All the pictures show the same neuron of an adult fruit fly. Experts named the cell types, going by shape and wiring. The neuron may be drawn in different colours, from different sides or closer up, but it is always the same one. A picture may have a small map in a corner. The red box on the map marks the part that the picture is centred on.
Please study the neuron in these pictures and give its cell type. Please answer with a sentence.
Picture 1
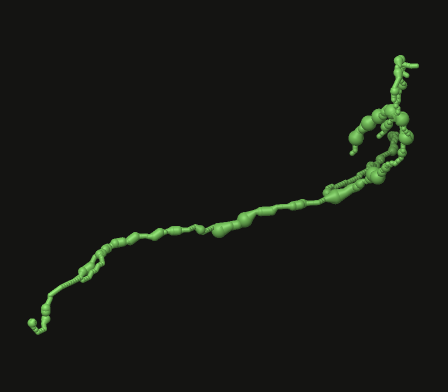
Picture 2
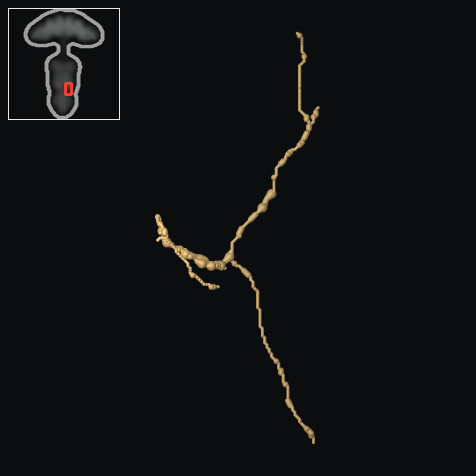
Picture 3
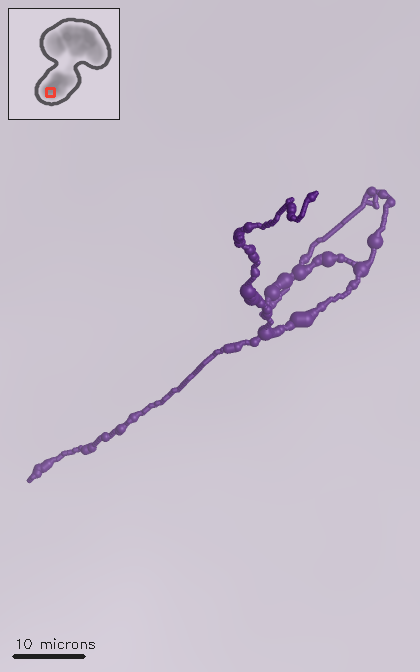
The cell type is SNta27.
